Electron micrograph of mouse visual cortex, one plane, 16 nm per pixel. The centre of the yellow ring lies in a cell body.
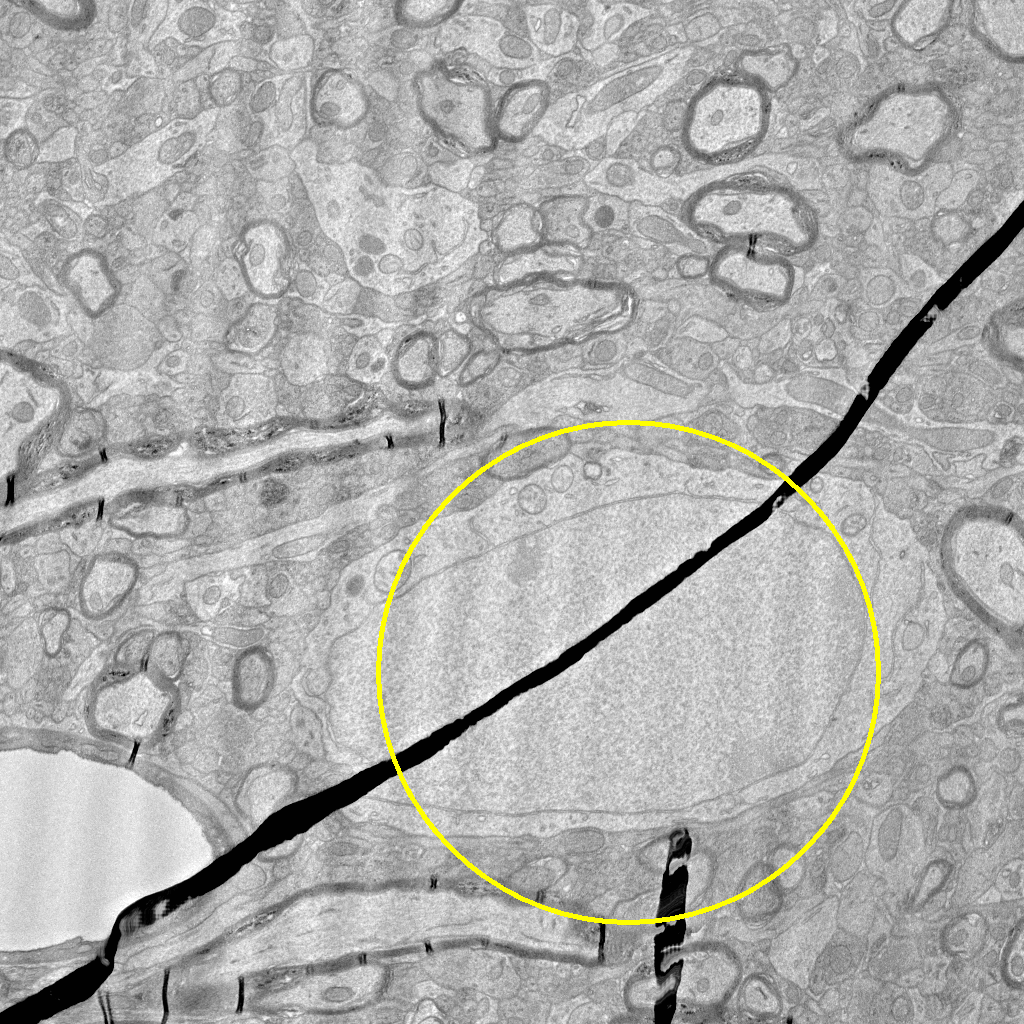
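Excitatory neuron, the cell whose body holds the yellow ring's centre, mouse visual cortex. Its nucleus is an elongated oval lying roughly left to right, smooth in outline with no deep folds or indentations. Chromatin stays pale and finely granular, evenly spread, no dark band along the envelope. No dense bodies sit next to the nucleus.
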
